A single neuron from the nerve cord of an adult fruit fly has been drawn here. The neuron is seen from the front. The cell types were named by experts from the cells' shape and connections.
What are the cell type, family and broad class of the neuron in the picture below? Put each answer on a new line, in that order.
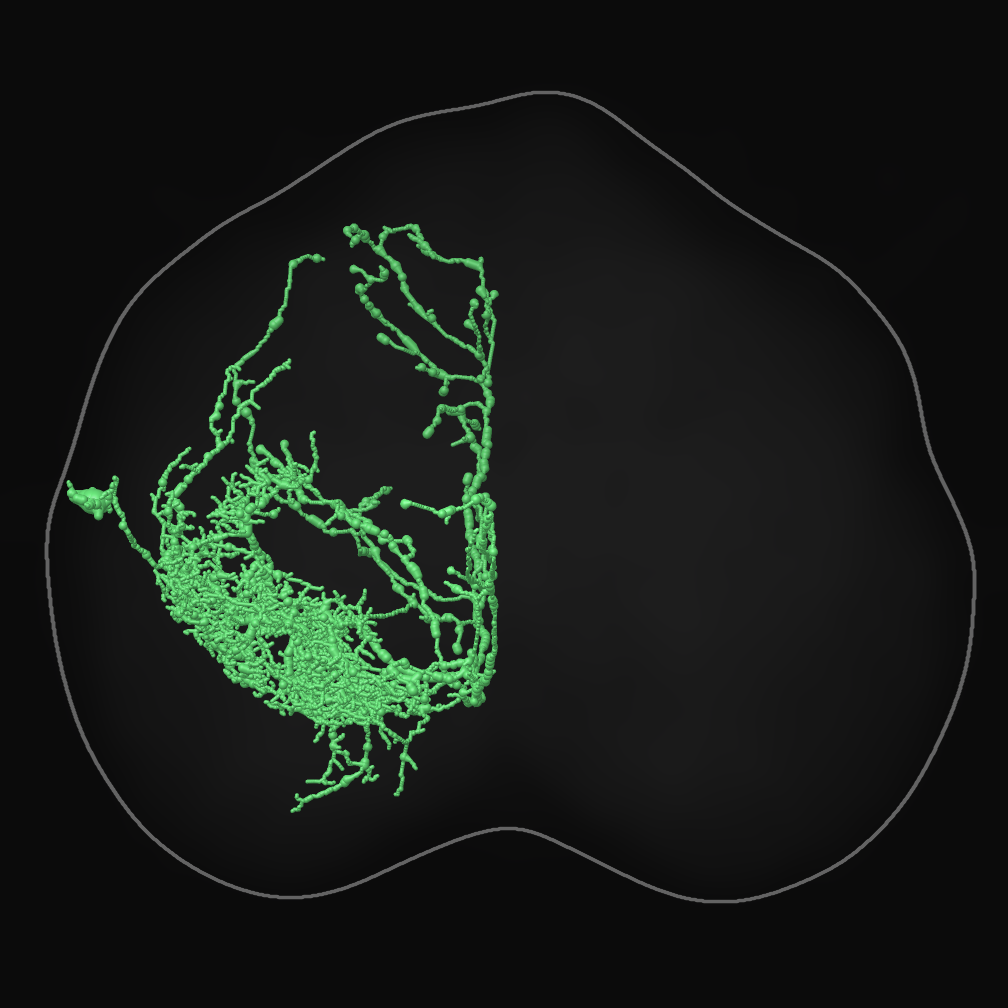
AN17A004
hemilineage 17A
ascending neuron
